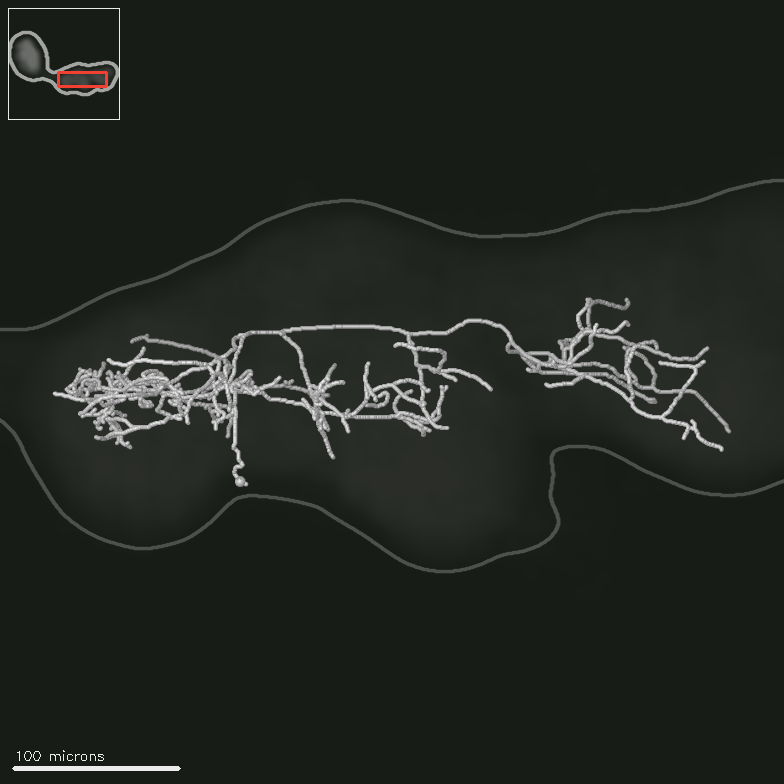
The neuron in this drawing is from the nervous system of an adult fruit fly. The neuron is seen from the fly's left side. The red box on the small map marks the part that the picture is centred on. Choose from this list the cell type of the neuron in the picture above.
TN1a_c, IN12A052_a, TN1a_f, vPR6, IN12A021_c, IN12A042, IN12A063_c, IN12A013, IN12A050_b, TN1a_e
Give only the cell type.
IN12A021_c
